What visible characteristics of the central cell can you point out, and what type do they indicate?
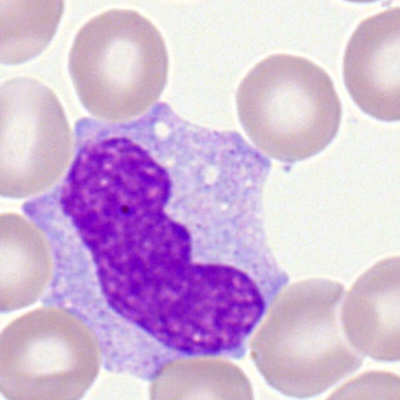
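Starting with the outline: it is irregular, with several angular corners. Moving to the nucleus: it is a single elongated, folded mass with indented edges rather than separate lobes, running diagonally from the upper left to the lower right of the cell. Then the cytoplasm: abundant and pale grey-blue. Finally, the name: monocyte.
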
